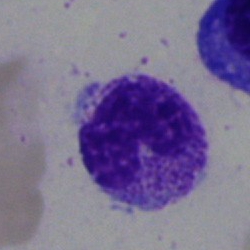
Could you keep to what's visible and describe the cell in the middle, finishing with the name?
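The nucleus occupies most of the cell and has a small pale cleft near its middle. A small cap of pale blue cytoplasm is present at the upper left, and fine pinkish-purple granules overlie the lower right part of the cell. The cell is a metamyelocyte.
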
